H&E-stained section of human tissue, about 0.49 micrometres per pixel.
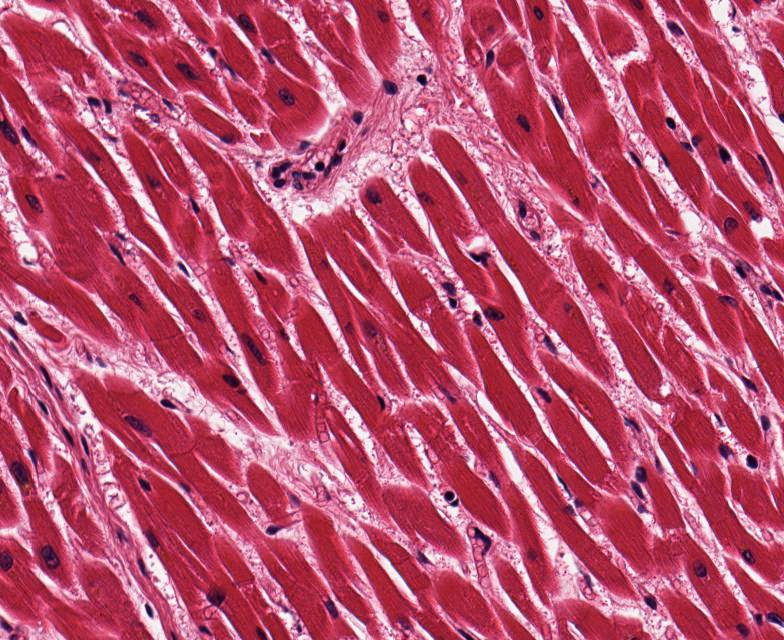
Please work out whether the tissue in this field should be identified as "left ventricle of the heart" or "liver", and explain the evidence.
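It's left ventricle of the heart, not liver. What settles it is that these are muscle fibres, many of them branching and joining neighbouring fibres.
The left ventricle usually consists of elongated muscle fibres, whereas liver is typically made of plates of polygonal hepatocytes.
Beyond that, the muscle cytoplasm stains a deep, even red-pink, and small, dark, elongated nuclei of interstitial cells lie in the spaces between the fibres. I see no fat cells.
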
